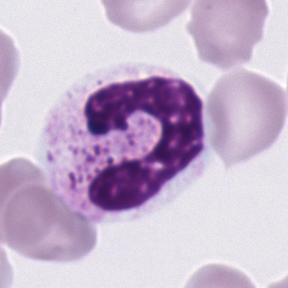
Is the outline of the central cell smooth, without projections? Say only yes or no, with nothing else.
Yes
